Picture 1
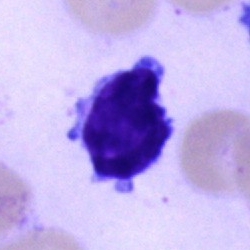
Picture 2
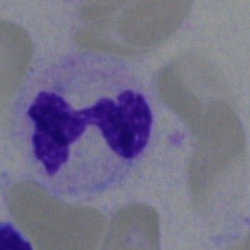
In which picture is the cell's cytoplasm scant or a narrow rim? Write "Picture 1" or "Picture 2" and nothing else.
Picture 1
